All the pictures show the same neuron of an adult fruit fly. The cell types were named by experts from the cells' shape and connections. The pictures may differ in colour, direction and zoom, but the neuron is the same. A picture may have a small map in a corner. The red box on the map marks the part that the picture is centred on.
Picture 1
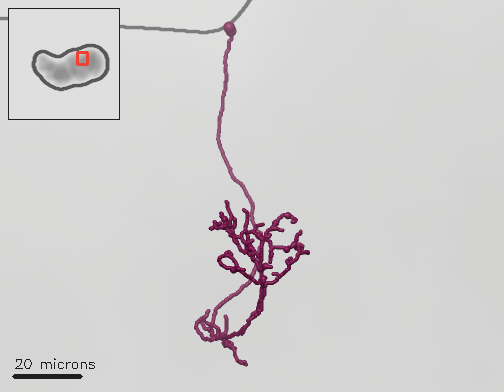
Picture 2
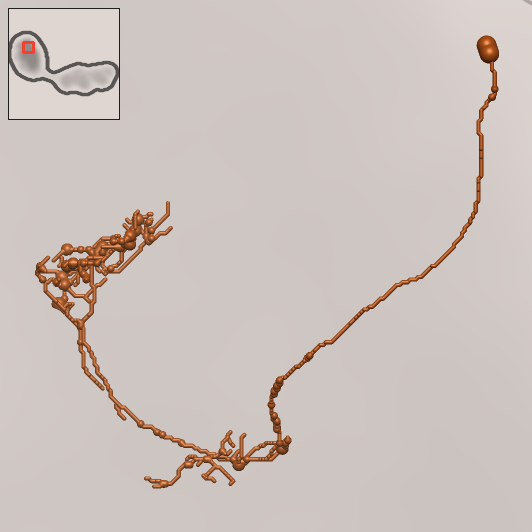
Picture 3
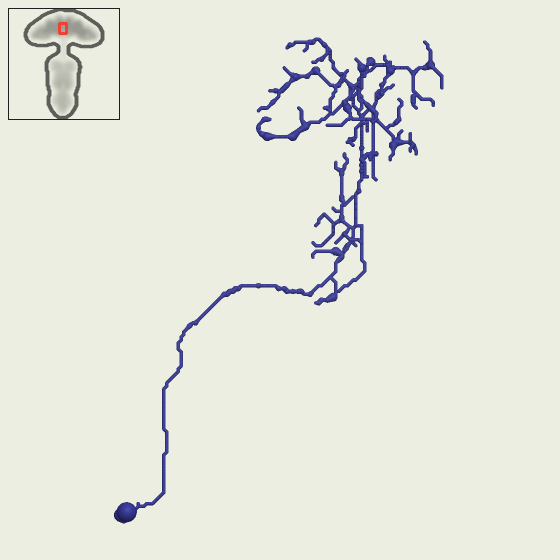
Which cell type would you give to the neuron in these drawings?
vDeltaD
